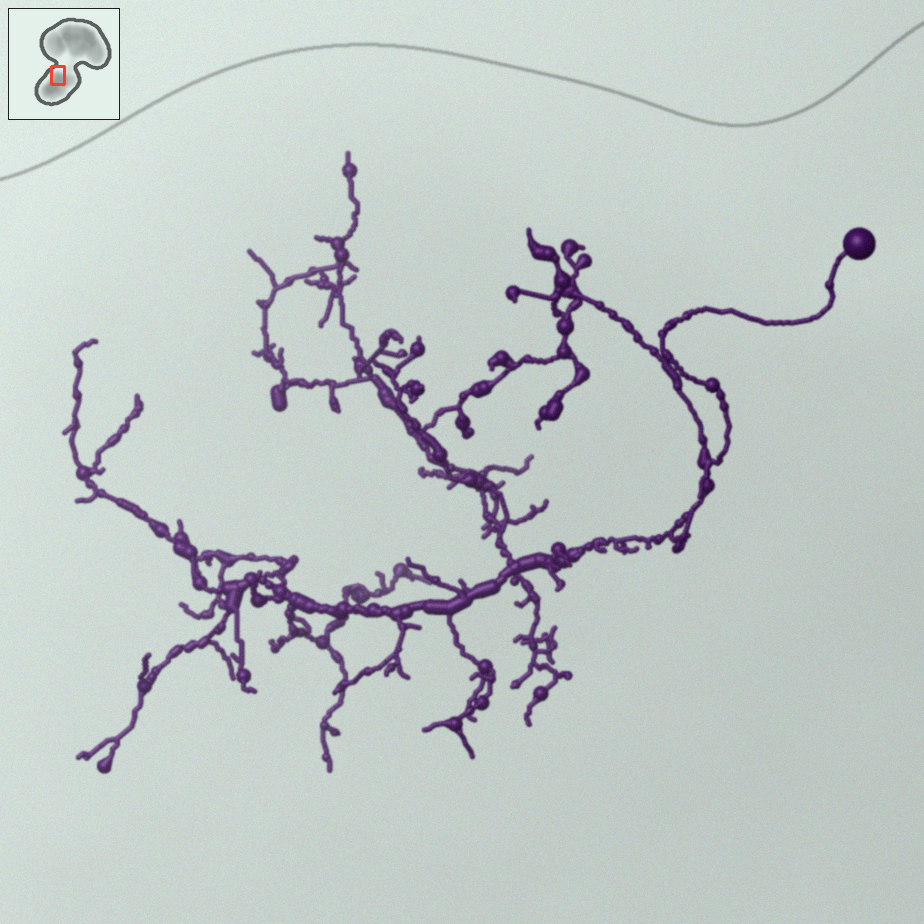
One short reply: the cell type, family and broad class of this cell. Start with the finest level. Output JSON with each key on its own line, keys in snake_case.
{
 "cell_type": "IN16B115",
 "family": "hemilineage 16B",
 "broad_class": "nerve-cord intrinsic neuron"
}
